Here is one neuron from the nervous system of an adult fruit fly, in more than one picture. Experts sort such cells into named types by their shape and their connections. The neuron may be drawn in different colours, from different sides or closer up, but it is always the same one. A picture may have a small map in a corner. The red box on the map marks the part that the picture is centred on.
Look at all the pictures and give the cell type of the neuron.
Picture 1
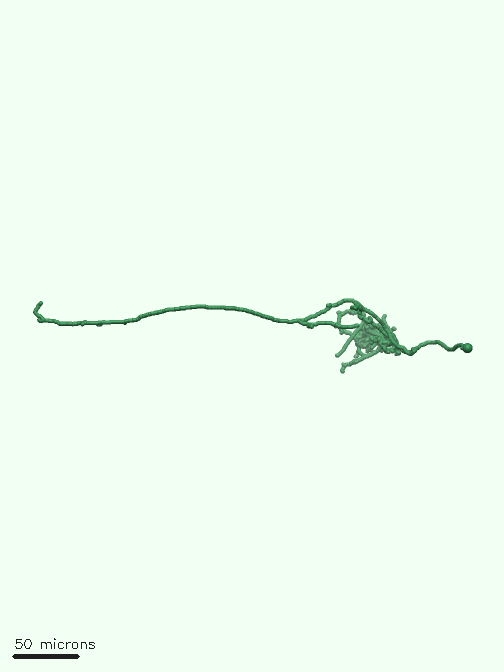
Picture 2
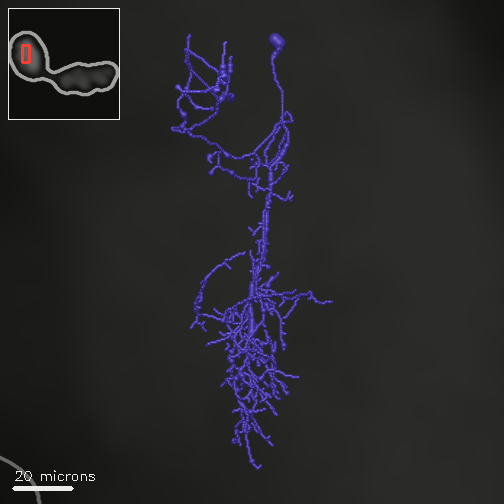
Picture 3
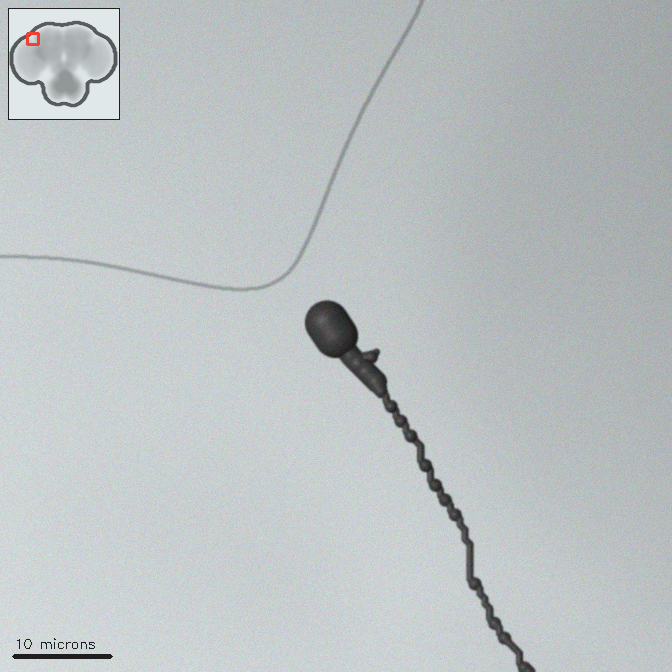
AVLP009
